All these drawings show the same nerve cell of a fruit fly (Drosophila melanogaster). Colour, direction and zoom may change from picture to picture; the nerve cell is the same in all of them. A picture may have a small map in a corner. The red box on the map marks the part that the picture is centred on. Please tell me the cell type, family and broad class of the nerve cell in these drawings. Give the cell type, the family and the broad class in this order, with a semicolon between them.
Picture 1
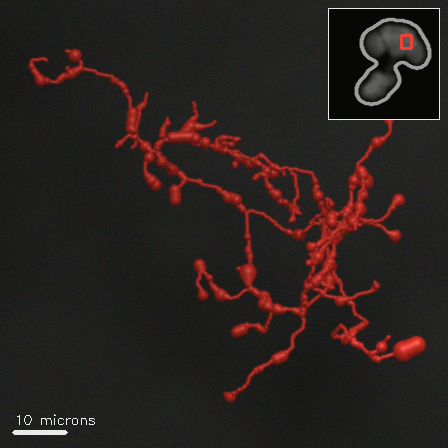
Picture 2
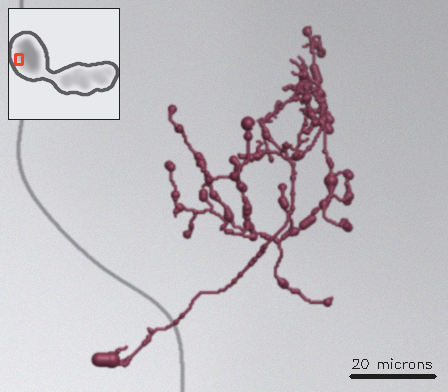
v2LN39a; hemilineage ALv2; central-brain intrinsic neuron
